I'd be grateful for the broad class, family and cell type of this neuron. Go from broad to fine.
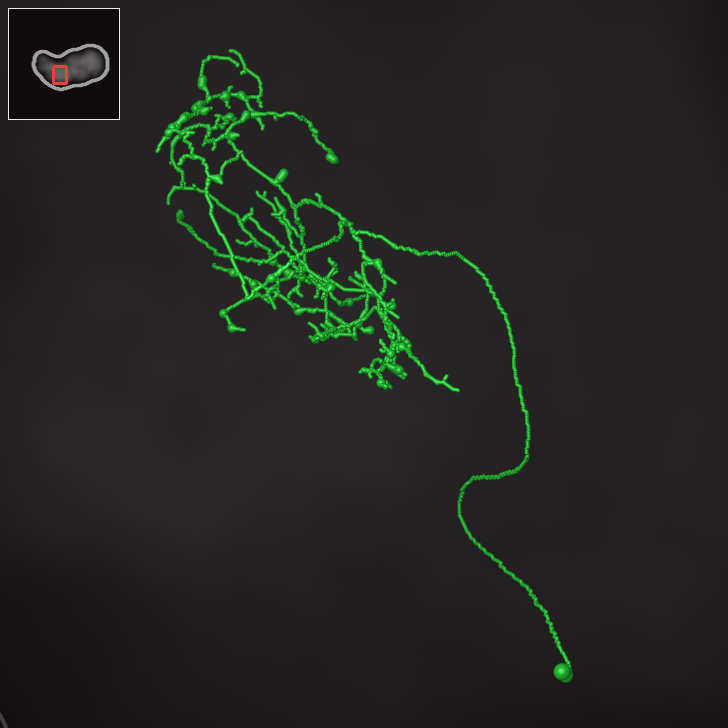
nerve-cord intrinsic neuron; hemilineage 02A; IN02A048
